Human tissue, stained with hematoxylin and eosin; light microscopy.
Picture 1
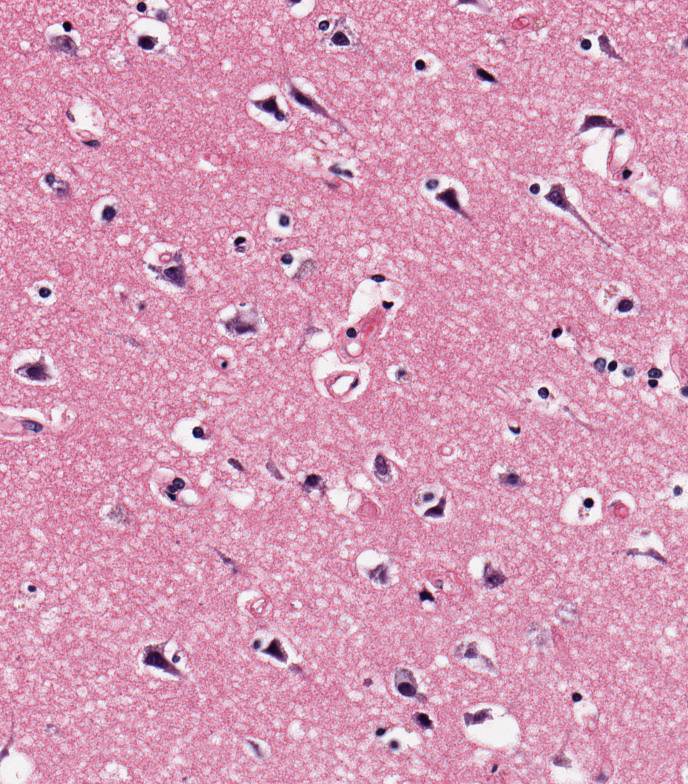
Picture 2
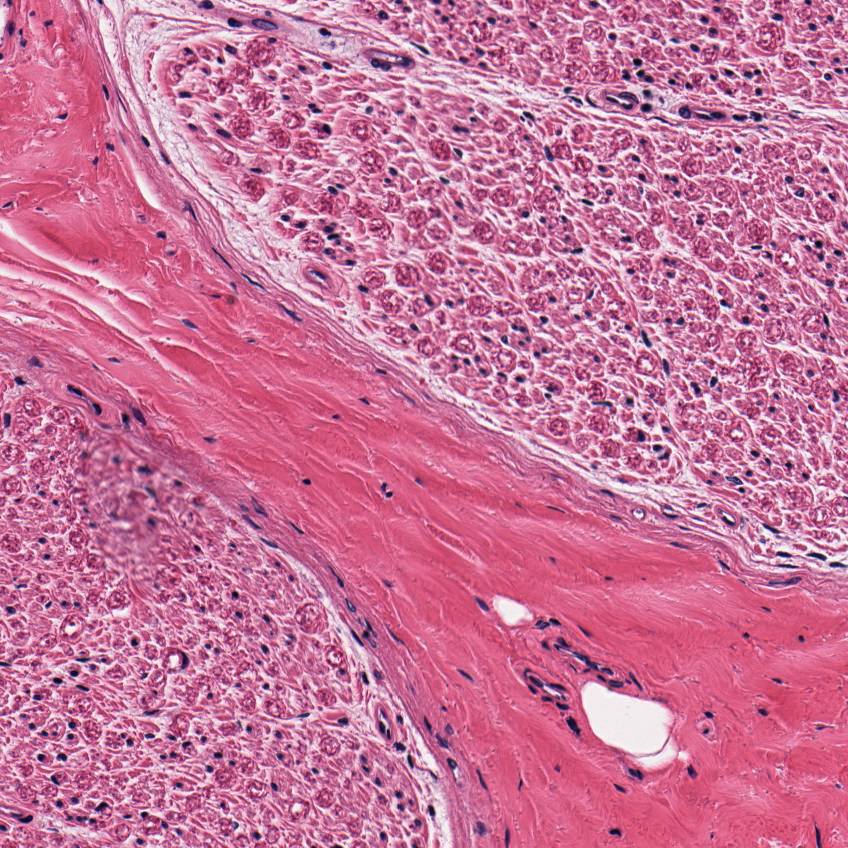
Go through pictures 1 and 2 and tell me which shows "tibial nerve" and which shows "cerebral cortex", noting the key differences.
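The cerebral cortex is in picture 1, the tibial nerve in picture 2. In the cerebral cortex, many angular or triangular neuronal cell bodies lie scattered across the field, staining dark purple and looking shrunken. Small, round, dark-staining glial nuclei lie throughout, several beside neurons, and the neuropil is speckled everywhere with many tiny clear vacuoles.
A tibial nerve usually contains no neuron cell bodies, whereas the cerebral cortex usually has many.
In the tibial nerve, two large bundles, upper right and lower left, are divided by a broad band of dense connective tissue running diagonally from upper left to lower right. Within both, transversely cut fibres appear as closely packed round profiles with small dark nuclei scattered between them.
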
